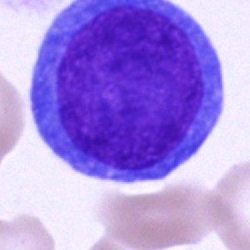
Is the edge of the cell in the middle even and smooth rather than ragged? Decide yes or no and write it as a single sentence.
Yes, the cell is bounded by a smooth edge without blebs or tags.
